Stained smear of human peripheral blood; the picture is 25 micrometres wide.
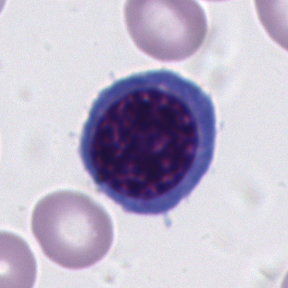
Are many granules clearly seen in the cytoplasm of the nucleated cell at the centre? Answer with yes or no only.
No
